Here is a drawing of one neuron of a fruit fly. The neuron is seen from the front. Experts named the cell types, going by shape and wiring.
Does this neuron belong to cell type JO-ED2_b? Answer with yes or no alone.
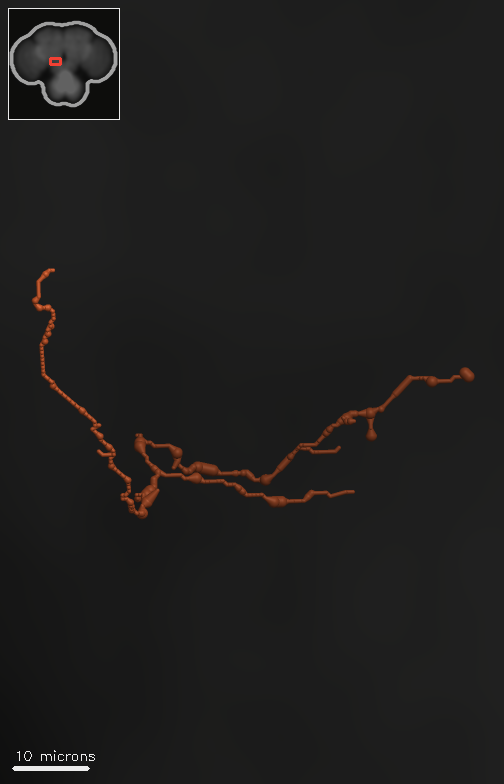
yes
